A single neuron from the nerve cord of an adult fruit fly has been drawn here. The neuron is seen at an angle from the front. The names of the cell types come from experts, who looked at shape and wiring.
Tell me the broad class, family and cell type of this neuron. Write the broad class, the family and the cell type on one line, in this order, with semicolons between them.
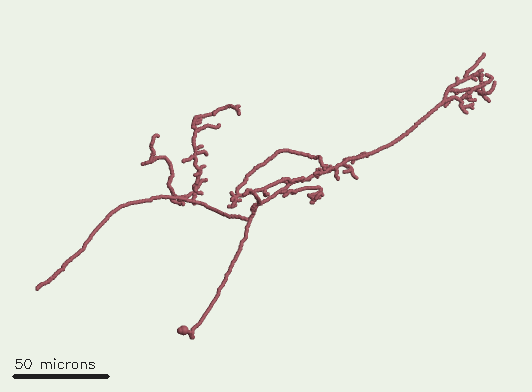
ascending neuron; hemilineage 07B; AN07B091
